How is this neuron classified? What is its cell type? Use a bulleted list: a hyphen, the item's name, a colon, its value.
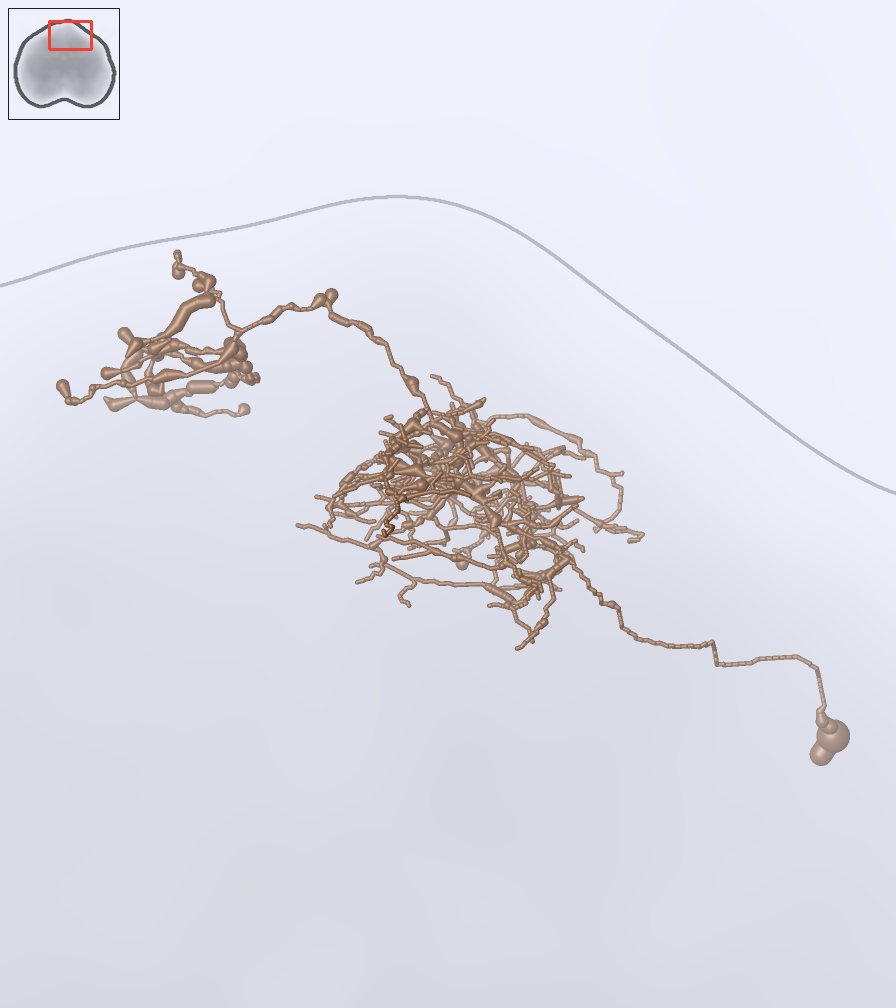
- cell type: IN06A106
